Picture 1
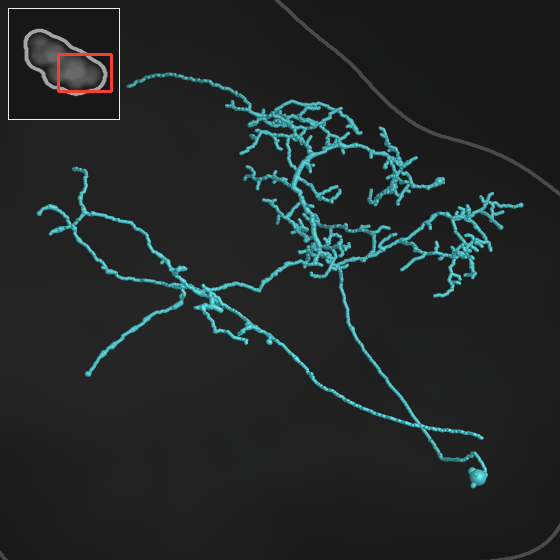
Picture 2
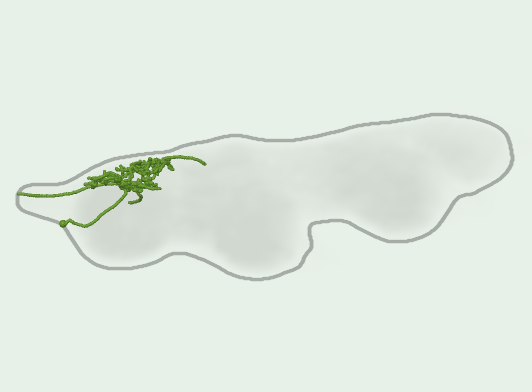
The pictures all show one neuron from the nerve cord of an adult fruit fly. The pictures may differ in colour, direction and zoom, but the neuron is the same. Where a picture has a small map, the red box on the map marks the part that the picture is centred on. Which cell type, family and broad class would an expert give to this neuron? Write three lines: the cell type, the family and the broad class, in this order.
AN07B042
hemilineage 07B
ascending neuron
